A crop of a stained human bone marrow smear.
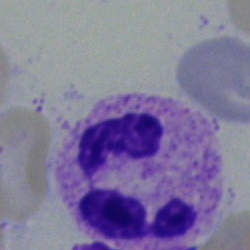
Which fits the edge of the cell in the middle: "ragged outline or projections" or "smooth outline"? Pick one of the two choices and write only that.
Smooth outline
